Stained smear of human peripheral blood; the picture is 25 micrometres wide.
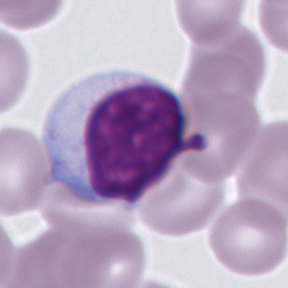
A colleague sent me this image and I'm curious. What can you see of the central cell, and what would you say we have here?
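First, the nucleus: about 10 micrometres across, it fills about 60% of the cell's area and lies toward the right of the cell. Next, its chromatin: coarse, clumped and stained dark purple. Also on the nucleus, a small rounded knob protrudes from its right edge. Then the cytoplasm: pale blue, with a few fine reddish-purple granules scattered in it. This is a large granular lymphocyte.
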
